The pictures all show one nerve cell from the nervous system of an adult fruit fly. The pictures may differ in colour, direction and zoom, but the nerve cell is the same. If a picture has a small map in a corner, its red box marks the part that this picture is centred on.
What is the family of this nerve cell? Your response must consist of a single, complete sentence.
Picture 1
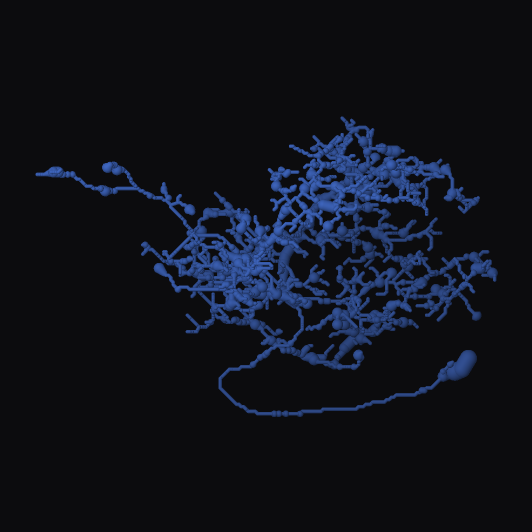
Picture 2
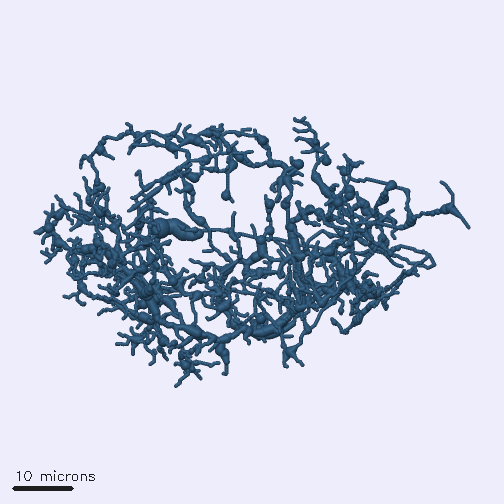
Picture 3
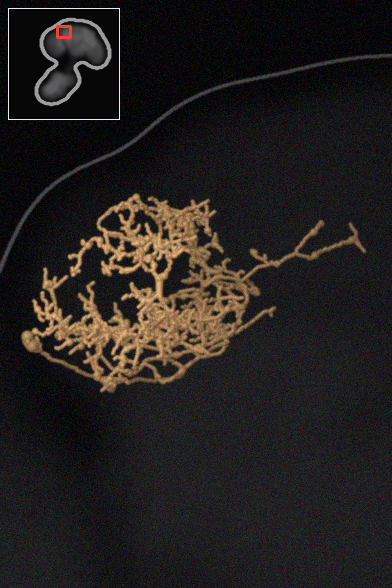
This nerve cell is sorted under the family hemilineage LHp1.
